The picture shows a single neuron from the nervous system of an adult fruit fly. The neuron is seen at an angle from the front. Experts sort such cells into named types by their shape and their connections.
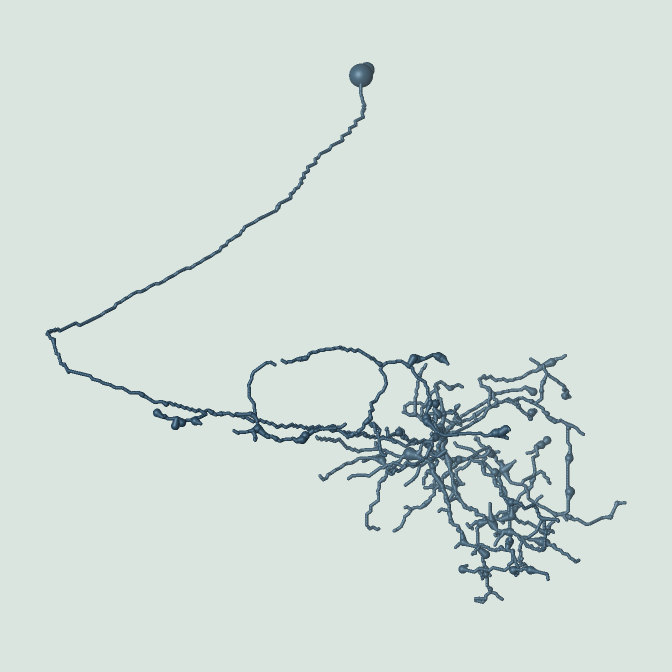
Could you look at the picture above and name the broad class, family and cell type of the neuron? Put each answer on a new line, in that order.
nerve-cord intrinsic neuron
hemilineage 12B
IN12B059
